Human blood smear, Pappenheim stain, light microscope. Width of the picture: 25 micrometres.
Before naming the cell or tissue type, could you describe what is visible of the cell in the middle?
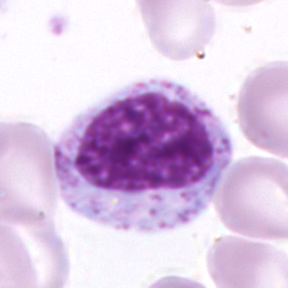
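In the cell in the middle, the nucleus forms a single, roughly oval mass without separate lobes. Its chromatin is deep purple and coarsely clumped, with small paler gaps between the clumps. No distinct nucleoli can be seen, and the cytoplasm shows no clear vacuoles. This cell is a metamyelocyte.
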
